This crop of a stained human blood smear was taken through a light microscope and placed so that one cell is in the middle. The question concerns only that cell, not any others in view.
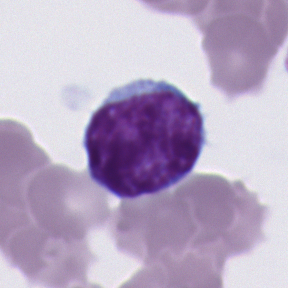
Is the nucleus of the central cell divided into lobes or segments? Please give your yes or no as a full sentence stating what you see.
No, the cell's nucleus forms one compact piece that is round, oval or kidney-shaped.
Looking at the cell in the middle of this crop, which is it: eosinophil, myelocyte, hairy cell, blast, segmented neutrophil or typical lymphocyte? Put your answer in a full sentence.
The cell featured at the centre of this crop is a typical lymphocyte.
